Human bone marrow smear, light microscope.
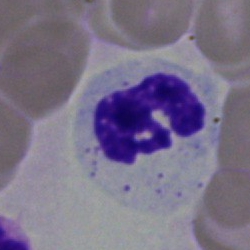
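Segmented neutrophil, the central cell in a stained human bone marrow smear. The nucleus has dense, dark purple chromatin with a few small paler spots and no visible nucleoli. The cytoplasm is abundant and pale greyish-blue, without vacuoles.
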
